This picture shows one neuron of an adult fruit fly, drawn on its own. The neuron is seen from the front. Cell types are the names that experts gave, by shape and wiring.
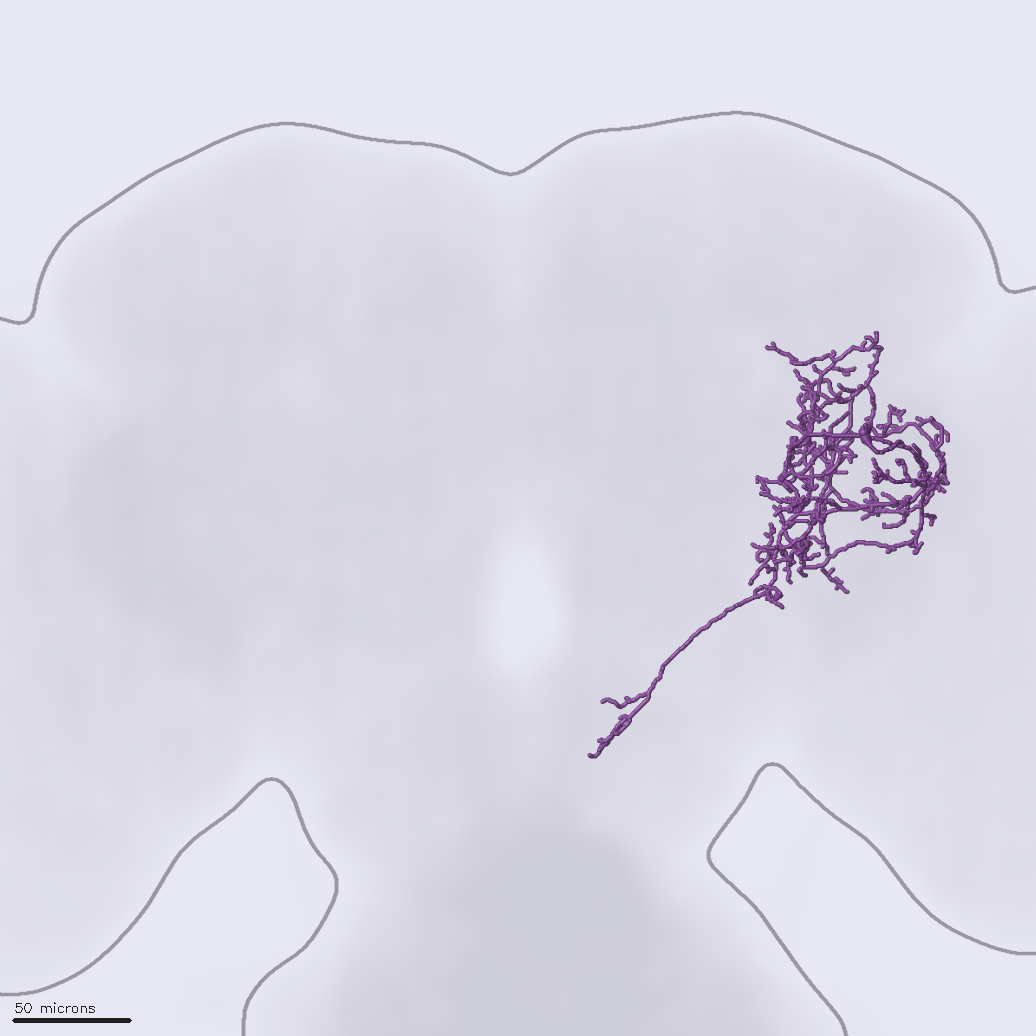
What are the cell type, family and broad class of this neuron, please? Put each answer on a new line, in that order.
AVLP299_b
hemilineage VLPa1_lateral
central-brain intrinsic neuron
